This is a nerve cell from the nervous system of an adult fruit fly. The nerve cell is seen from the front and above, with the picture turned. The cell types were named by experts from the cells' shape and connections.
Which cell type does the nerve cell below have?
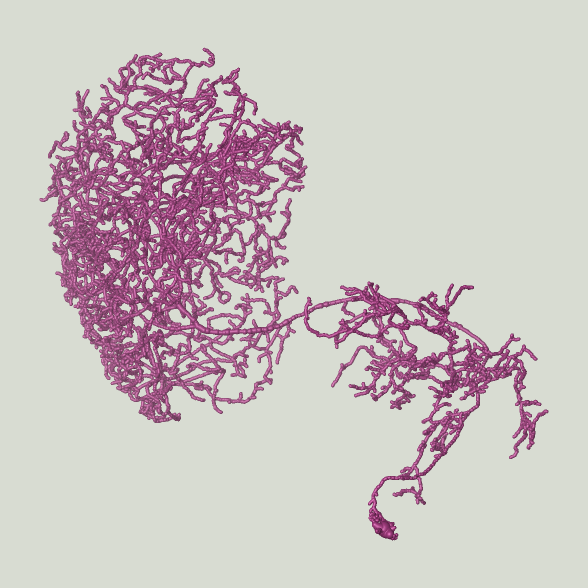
OA-AL2i2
